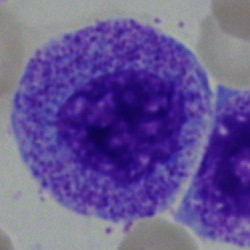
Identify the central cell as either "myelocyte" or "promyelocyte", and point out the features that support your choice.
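Promyelocyte is the call.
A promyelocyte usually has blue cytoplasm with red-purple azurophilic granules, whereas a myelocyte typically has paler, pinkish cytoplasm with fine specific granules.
Granules settle it: the cytoplasm is packed with numerous purple granules, on the promyelocyte side of that split. Chromatin dark purple and clumped, paler patches between clumps. Cytoplasm a wide rim all around the nucleus. A few loose purple granules lie just outside the cell edge, below the cell.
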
